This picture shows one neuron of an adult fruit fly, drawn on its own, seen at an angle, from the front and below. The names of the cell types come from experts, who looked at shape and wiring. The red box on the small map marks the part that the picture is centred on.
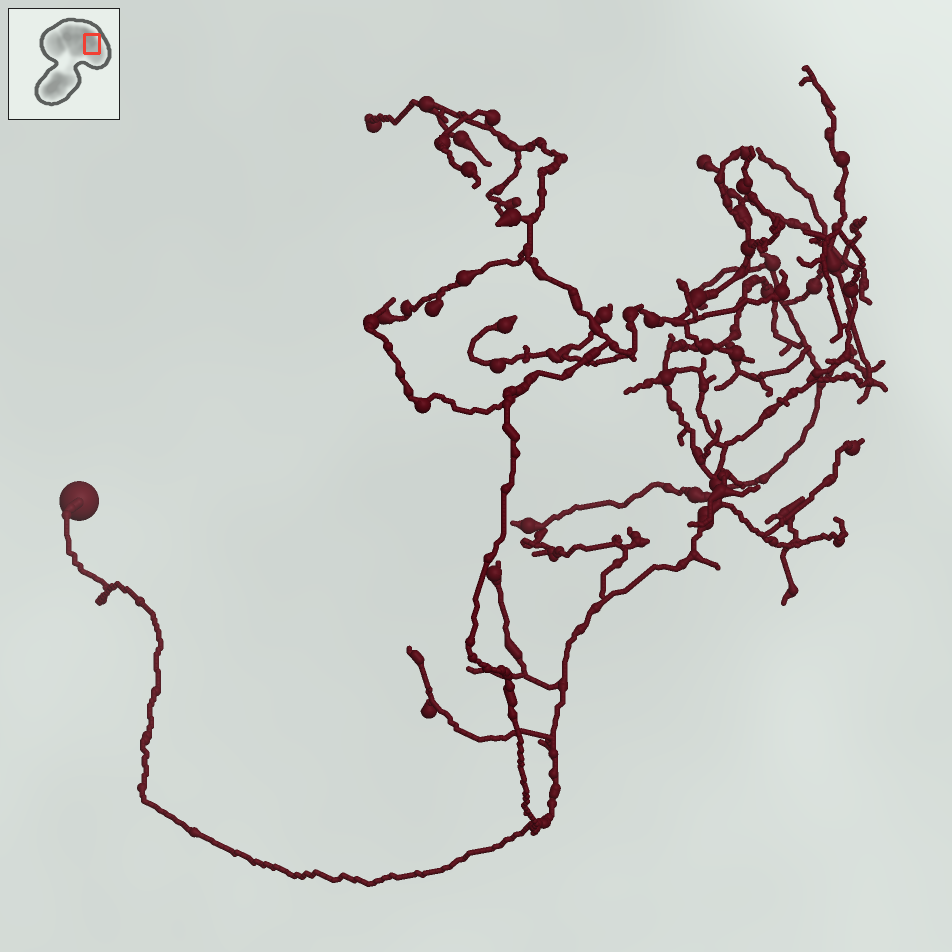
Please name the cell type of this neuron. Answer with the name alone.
AVLP559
